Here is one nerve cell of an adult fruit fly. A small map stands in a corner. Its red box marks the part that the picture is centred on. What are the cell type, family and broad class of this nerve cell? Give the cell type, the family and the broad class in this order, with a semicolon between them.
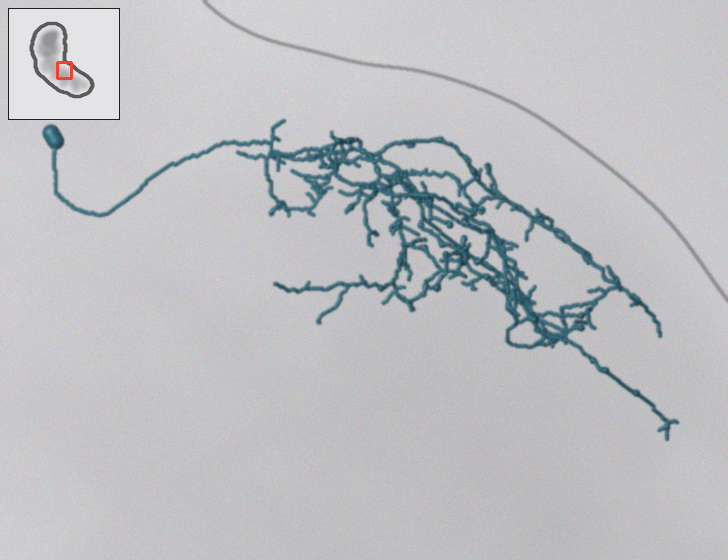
IN03B078; hemilineage 03B; nerve-cord intrinsic neuron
